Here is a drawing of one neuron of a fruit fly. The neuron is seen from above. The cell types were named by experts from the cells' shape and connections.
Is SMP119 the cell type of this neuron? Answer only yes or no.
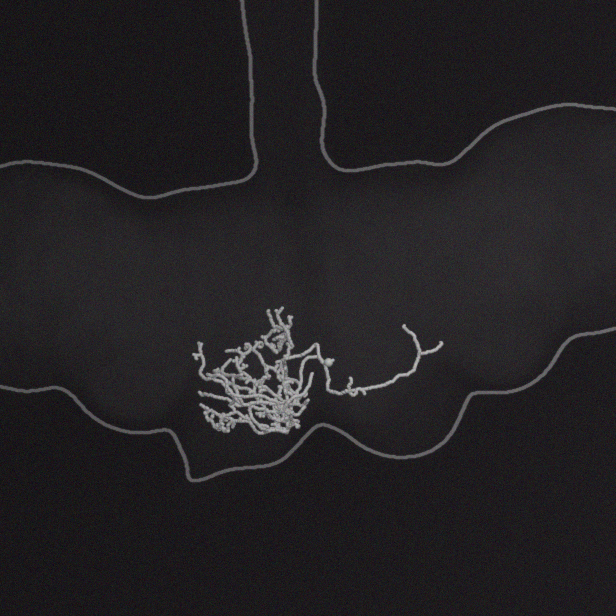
no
